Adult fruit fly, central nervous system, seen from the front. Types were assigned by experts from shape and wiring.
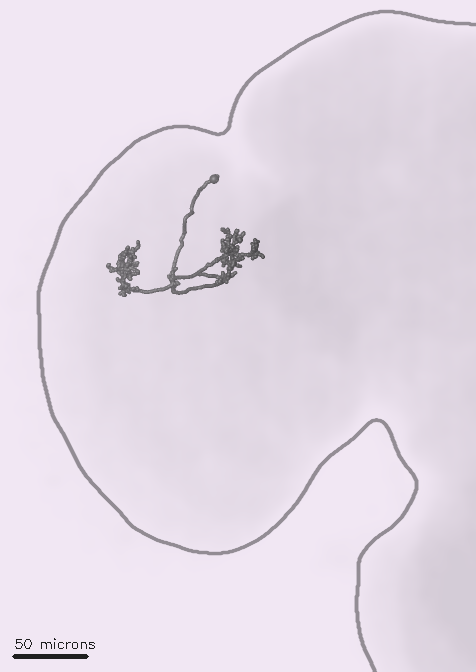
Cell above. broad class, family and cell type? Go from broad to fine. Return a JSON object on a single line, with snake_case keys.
{"broad_class": "optic-lobe intrinsic neuron", "family": "Y", "cell_type": "Y14"}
